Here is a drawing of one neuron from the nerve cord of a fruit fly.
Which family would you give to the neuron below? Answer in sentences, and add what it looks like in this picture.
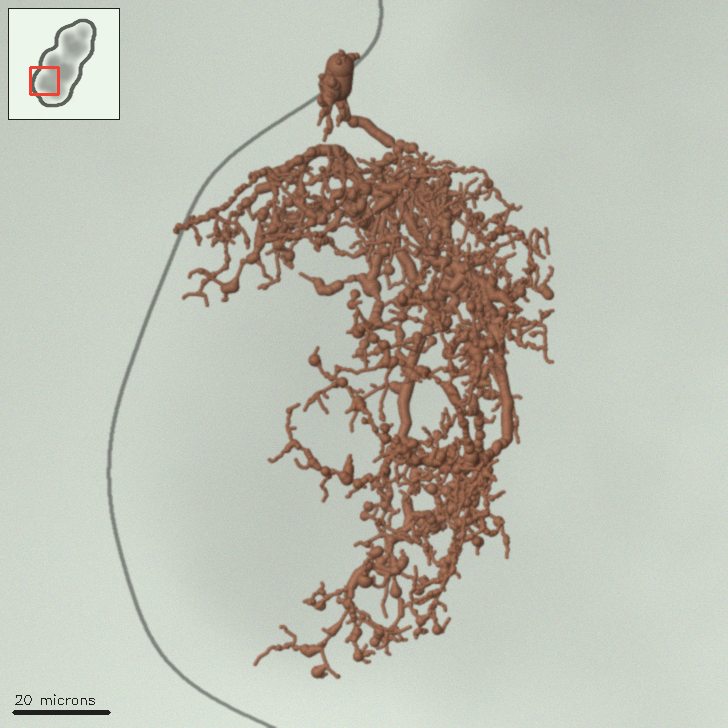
Its family is hemilineage 21A. Its broad class is nerve-cord intrinsic neuron. By the scale bar it is about 130 microns tall in this view. More than a hundred branch ends can be seen.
